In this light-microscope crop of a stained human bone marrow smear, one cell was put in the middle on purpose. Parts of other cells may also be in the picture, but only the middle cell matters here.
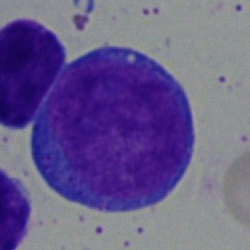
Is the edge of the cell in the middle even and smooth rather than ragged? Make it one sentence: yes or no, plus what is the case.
Yes, the cell has an outline that is smooth instead of rough.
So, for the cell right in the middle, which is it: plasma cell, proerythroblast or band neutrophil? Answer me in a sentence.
In the crop, the cell of interest at the centre is a proerythroblast.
